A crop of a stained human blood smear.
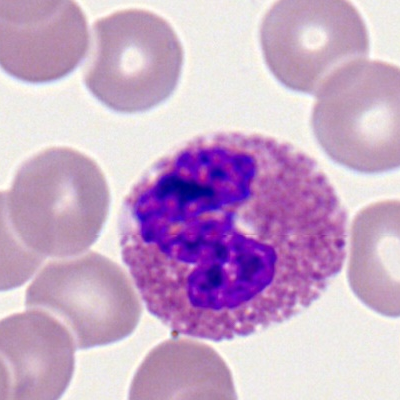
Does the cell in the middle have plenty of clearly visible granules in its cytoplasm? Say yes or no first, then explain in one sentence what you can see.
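Yes. Coarse pinkish granules pack the cytoplasm throughout.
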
